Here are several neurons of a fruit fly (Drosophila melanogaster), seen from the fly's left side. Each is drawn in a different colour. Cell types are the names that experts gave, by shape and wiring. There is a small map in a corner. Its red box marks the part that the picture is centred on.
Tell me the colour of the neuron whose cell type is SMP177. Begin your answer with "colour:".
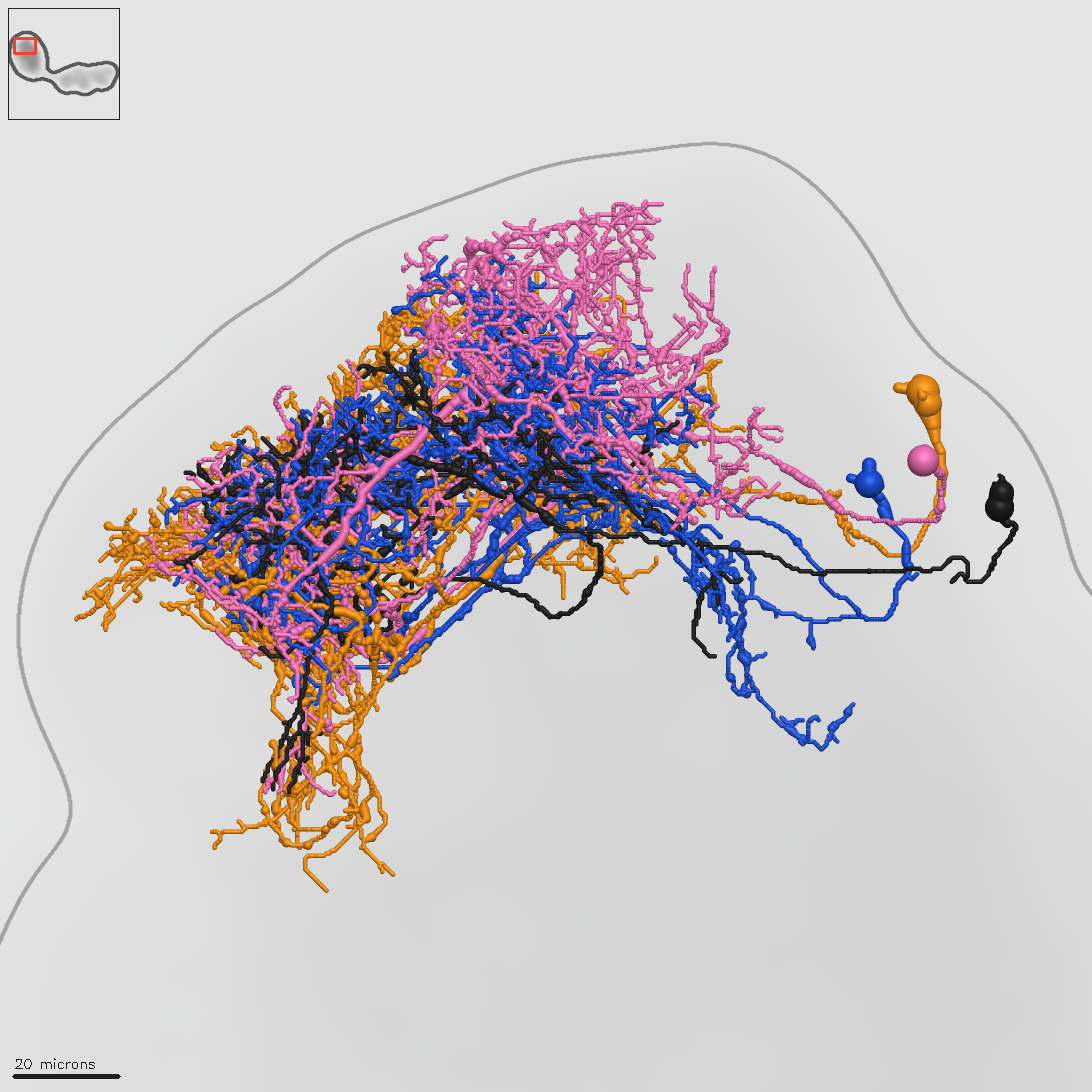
colour: orange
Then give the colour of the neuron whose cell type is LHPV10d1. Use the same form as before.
colour: blue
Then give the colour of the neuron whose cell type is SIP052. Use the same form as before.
colour: black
